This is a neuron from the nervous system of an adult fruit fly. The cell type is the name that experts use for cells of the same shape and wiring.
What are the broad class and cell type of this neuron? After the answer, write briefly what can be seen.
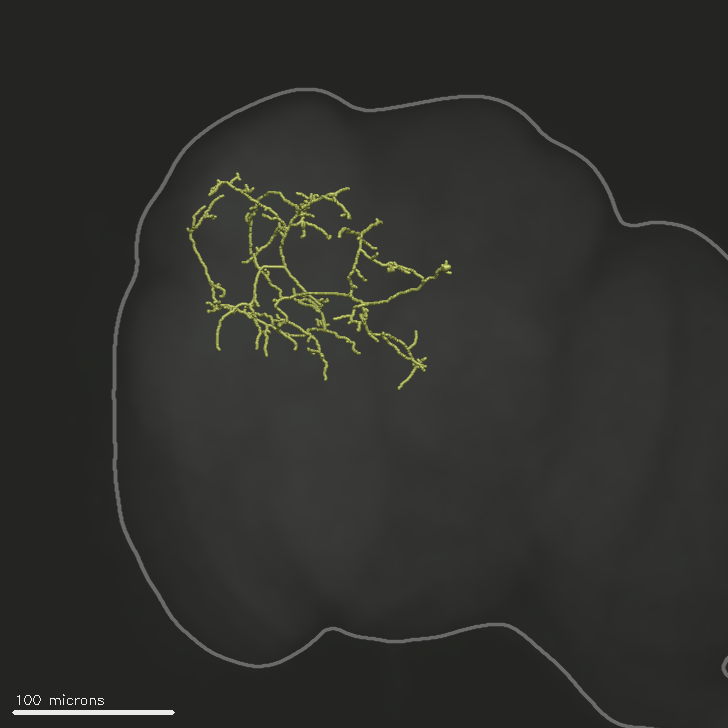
It is a central-brain intrinsic neuron. Its cell type is LAL191. By the scale bar it is about 170 microns wide in this view. In this view it is about as wide as it is tall.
